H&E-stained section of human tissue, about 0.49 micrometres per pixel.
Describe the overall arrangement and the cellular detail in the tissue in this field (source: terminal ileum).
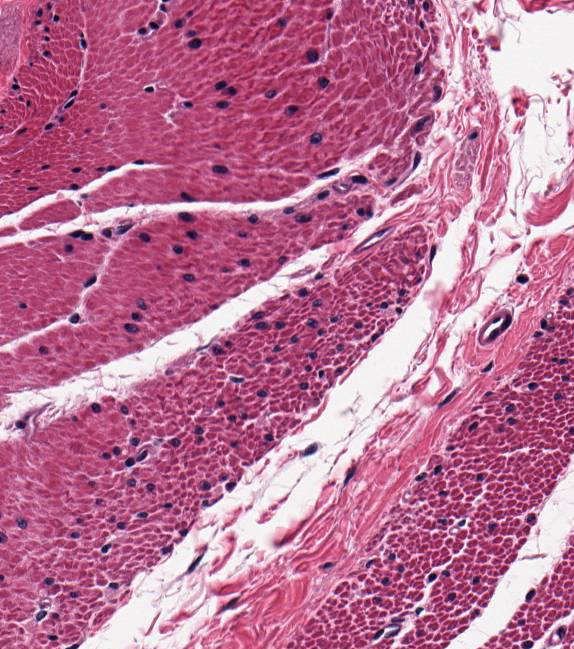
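Bundles of muscle cells fill the field, split by narrow septa running diagonally from upper right toward lower left. See the empty white clefts between several bundles along those septa. Only a minority of the cell profiles hold a nucleus: small, dark, round to oval.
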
